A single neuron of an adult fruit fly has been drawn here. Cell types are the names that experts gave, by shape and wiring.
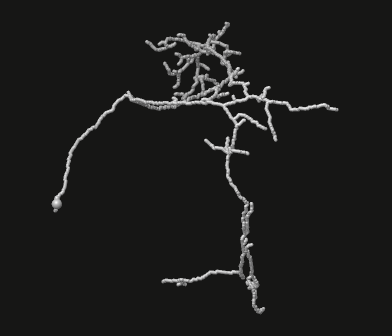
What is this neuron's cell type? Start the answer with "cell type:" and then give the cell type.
cell type: SMP216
